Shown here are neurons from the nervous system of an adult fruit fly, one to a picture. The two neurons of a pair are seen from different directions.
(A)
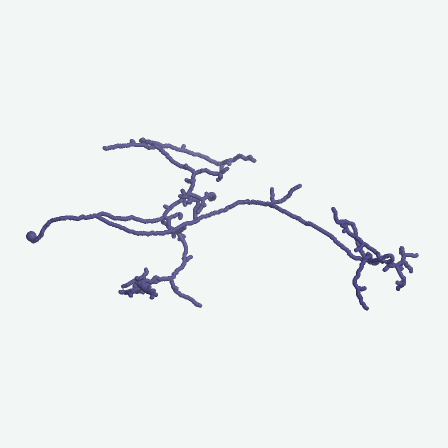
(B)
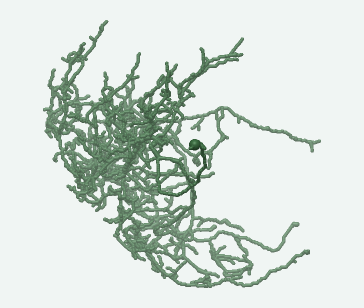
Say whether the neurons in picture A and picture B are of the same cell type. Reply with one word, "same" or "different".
different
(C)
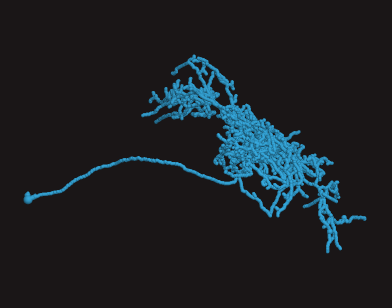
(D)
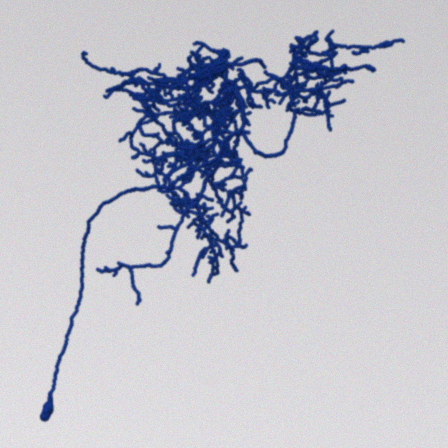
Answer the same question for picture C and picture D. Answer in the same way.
same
